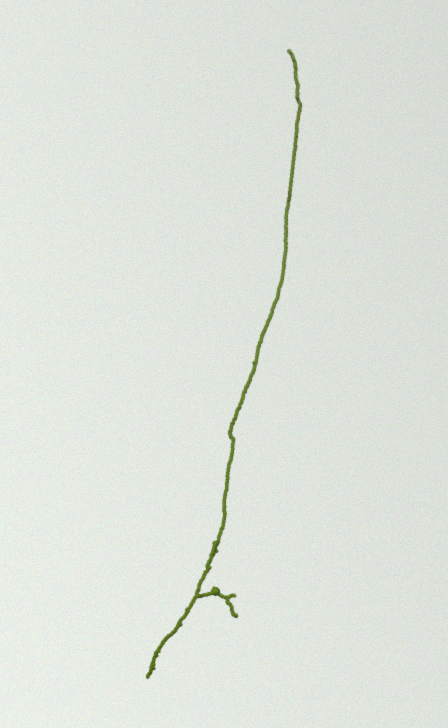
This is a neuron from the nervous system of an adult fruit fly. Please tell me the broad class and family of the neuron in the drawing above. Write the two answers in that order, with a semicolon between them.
sensory neuron ascending to the brain; class mechanosensory proprioceptive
